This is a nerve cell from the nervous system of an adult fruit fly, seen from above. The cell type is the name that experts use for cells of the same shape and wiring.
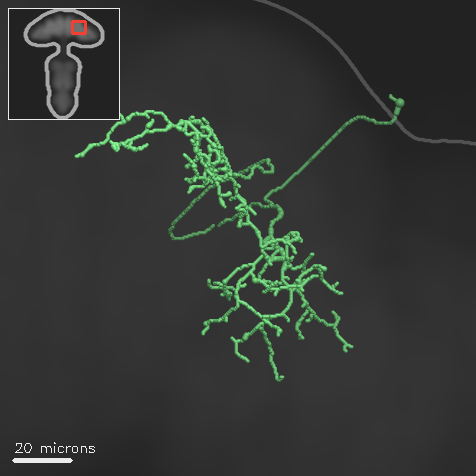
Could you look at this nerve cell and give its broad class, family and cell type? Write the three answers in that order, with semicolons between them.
central-brain intrinsic neuron; hemilineage VLPl&d1_lateral; LHAV1d1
